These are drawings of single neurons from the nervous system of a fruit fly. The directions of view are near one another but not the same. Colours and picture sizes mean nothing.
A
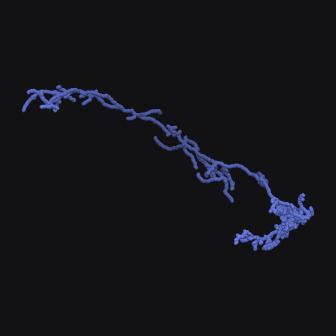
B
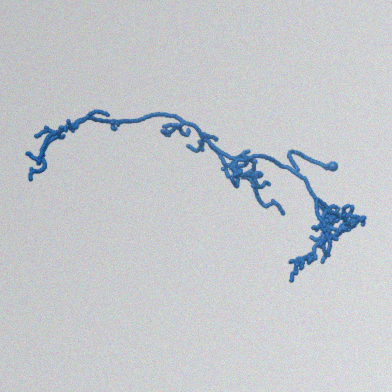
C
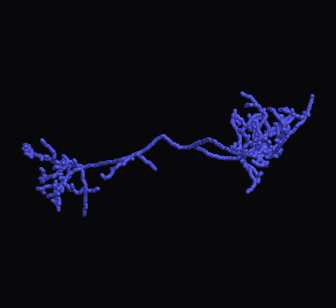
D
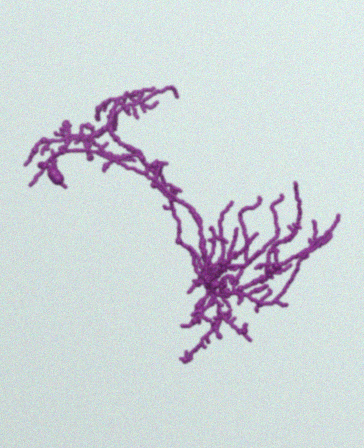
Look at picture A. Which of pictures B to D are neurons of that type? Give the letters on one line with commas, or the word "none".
B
